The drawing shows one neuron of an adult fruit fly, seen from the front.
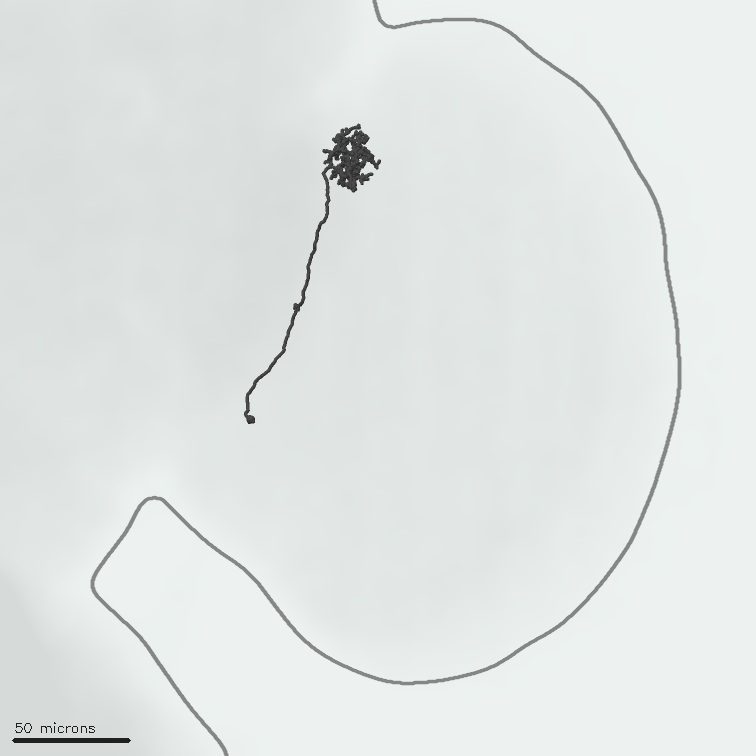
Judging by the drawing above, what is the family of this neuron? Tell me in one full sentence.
By its family, the neuron is Li.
